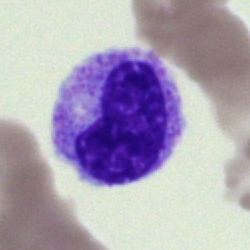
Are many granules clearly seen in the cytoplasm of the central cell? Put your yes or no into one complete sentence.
Yes, granules are visible in large numbers in its cytoplasm.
